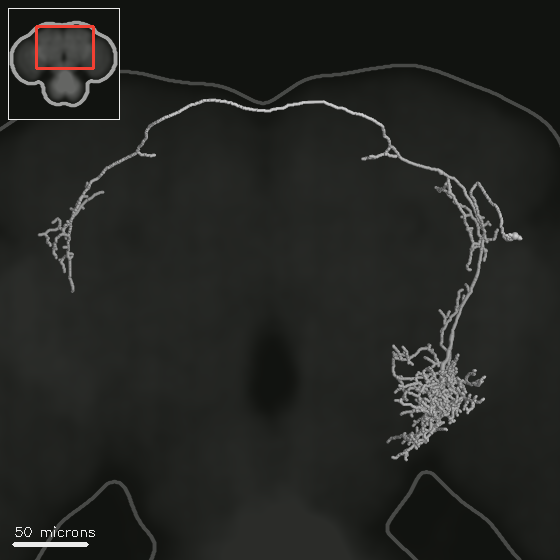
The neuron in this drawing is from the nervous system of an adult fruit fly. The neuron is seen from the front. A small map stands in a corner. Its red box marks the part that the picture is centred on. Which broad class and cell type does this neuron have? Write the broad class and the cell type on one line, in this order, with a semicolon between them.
central-brain intrinsic neuron; PLP010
